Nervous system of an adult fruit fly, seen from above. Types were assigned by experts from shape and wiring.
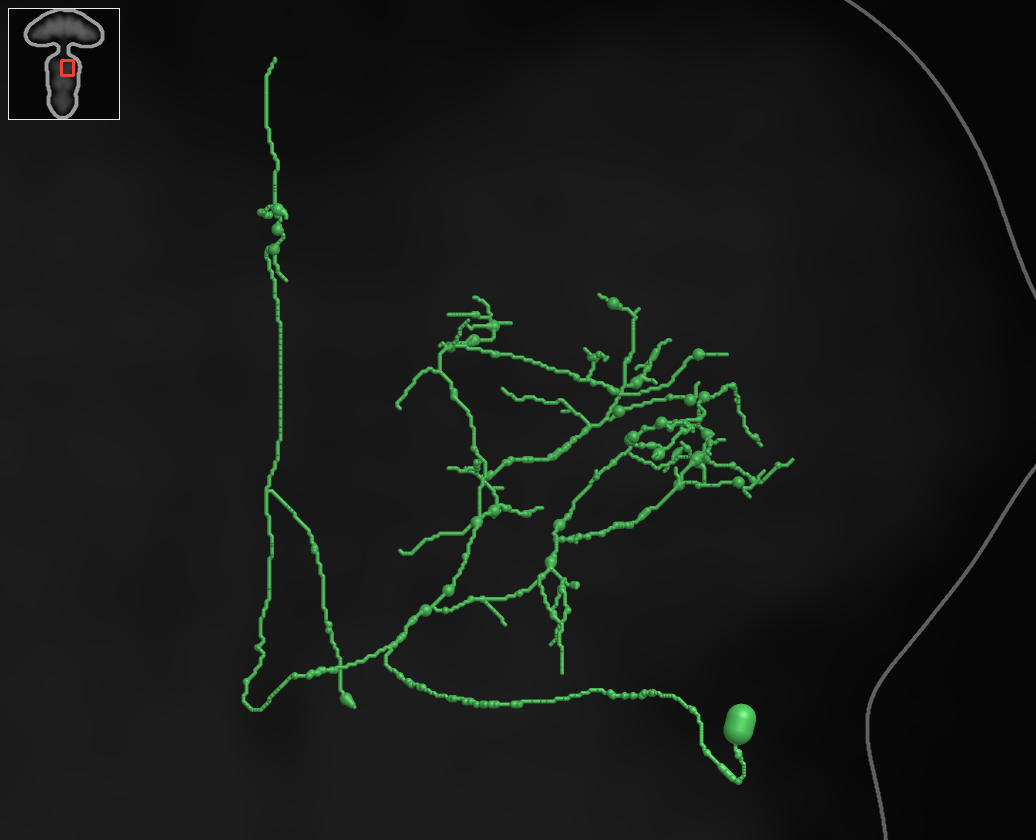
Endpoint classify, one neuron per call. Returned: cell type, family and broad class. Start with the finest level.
IN23B091; hemilineage 23B; nerve-cord intrinsic neuron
